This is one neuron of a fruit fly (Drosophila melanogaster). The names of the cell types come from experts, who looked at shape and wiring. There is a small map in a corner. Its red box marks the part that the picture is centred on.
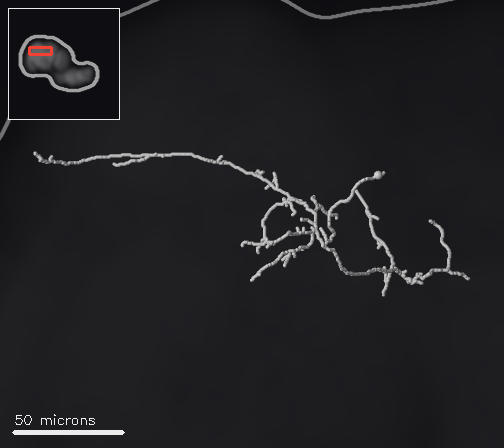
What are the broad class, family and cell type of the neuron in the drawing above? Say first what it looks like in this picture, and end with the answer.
The cell body is on the right of the picture. By the scale bar it is about 200 microns wide in this view. This is a central-brain intrinsic neuron. The family is hemilineage PSp3. It is of cell type CB1876.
